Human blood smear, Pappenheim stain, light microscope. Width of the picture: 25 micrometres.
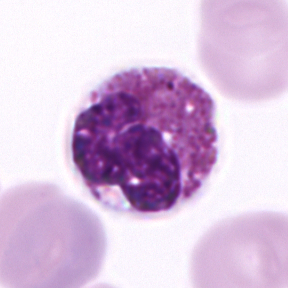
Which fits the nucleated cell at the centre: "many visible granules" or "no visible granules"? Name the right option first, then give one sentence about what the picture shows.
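Many visible granules. The cytoplasm is packed with coarse reddish-pink granules.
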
